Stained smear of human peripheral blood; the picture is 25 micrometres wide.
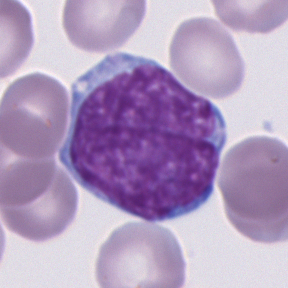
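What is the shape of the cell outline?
Angular, with several straight sides.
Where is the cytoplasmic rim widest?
At the upper left of the cell.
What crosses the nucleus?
A thin line, running from left to right.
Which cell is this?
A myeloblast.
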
